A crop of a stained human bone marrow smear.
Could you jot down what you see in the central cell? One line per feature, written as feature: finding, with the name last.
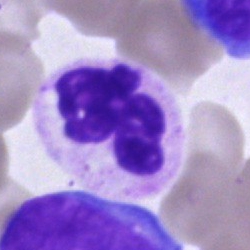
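Outline: round, smooth edge
Chromatin: dark purple, densely clumped
Nucleoli: none seen
Cytoplasm: widest on the lower left side
Name: segmented neutrophil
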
